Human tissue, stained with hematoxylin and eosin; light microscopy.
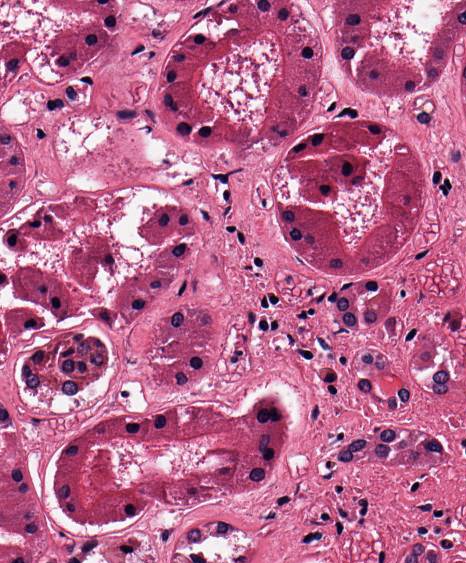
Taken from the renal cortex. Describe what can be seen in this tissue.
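Larger tubules are lined by cells with abundant, deeply eosinophilic cytoplasm. The round, dark nuclei of these lining cells sit in a single row toward the base. In the upper centre and right centre, the lumens of the large tubules contain pale, bubbly, vacuolated material. Through the centre of the field, small cells with dark round nuclei are scattered in the stroma.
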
